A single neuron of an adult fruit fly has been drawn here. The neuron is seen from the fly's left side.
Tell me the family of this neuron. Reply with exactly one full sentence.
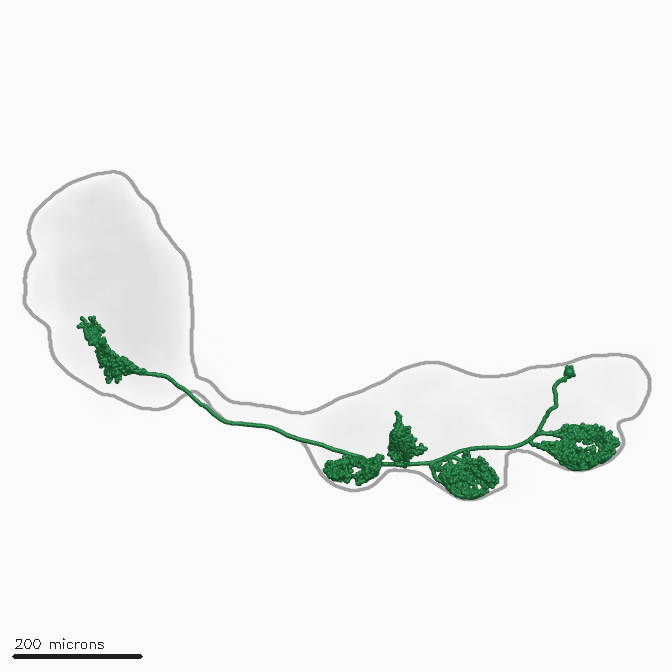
It is the family hemilineage 05B to which this neuron belongs.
